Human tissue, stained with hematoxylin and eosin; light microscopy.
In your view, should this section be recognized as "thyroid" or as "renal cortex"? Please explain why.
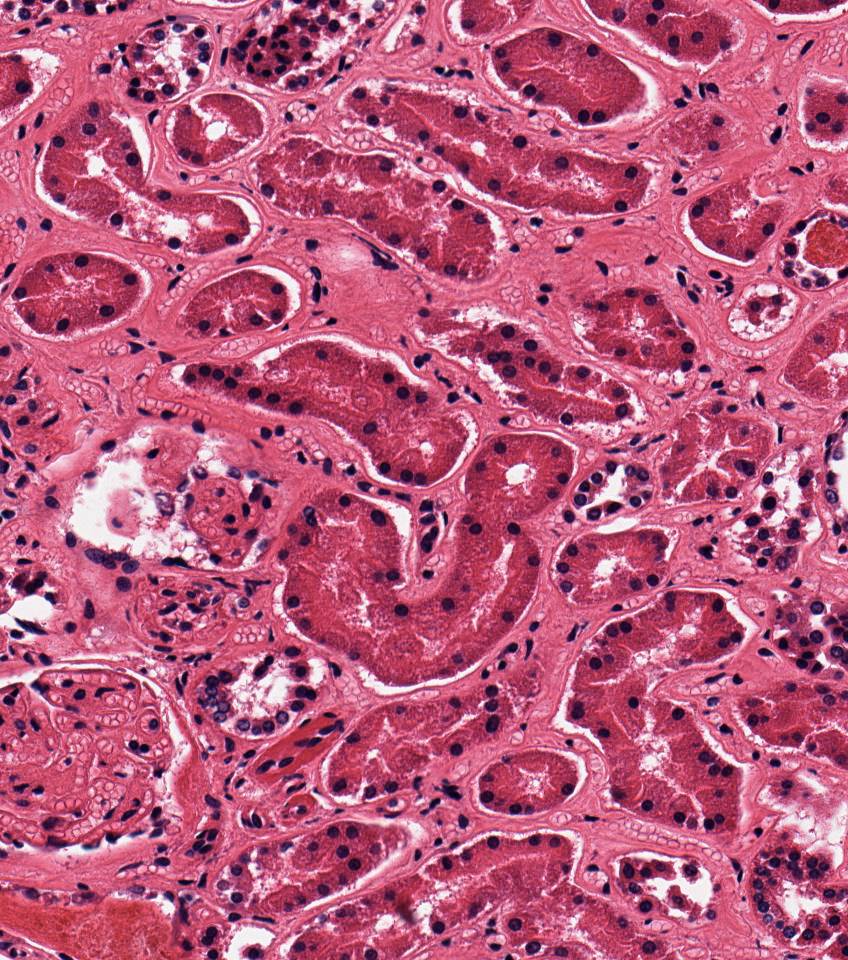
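Renal cortex. Closely packed tubules fill the field in round, oval and elongated profiles, little tissue between. Most are large: deeply eosinophilic, granular cytoplasm, single round dark nuclei spaced apart in one row. Lower left edge: a rounded, lobulated tuft of capillary loops.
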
